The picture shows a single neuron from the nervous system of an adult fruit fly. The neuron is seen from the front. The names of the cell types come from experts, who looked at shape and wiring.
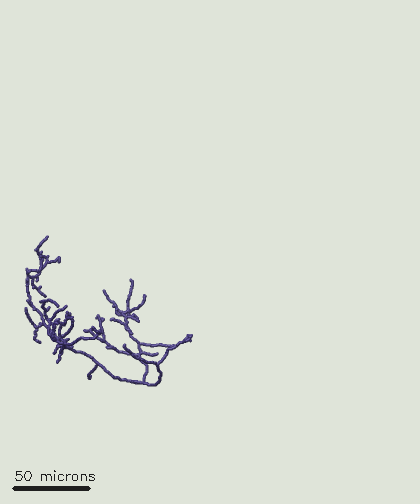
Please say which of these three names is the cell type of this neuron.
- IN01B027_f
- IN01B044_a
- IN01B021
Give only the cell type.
IN01B027_f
